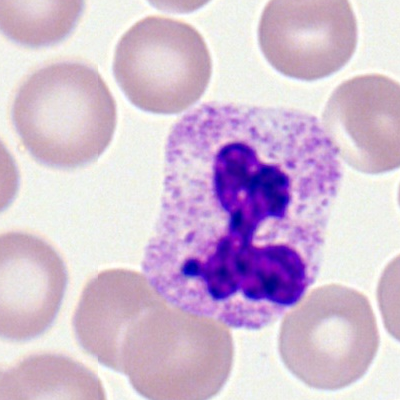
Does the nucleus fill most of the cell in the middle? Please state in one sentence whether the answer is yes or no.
No, the cytoplasm of this cell is abundant.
